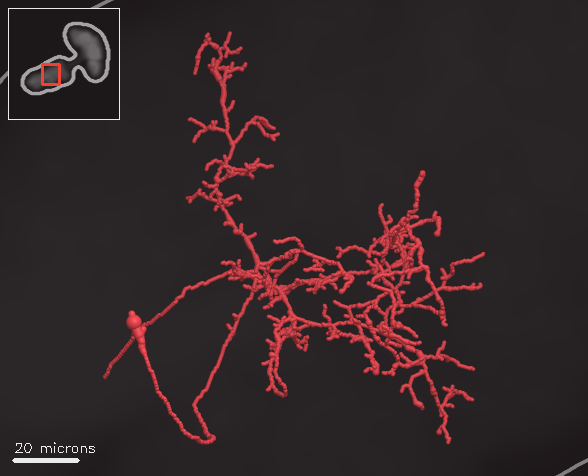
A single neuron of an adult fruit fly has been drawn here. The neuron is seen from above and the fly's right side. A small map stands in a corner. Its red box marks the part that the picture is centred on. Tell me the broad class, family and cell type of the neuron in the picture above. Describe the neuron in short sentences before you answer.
It is in the nerve cord and does not reach the brain. By the scale bar it is about 130 microns tall in this view. Dozens of branch ends can be seen. It is a nerve-cord intrinsic neuron. Its family is hemilineage 11A. Its cell type is IN11A028.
